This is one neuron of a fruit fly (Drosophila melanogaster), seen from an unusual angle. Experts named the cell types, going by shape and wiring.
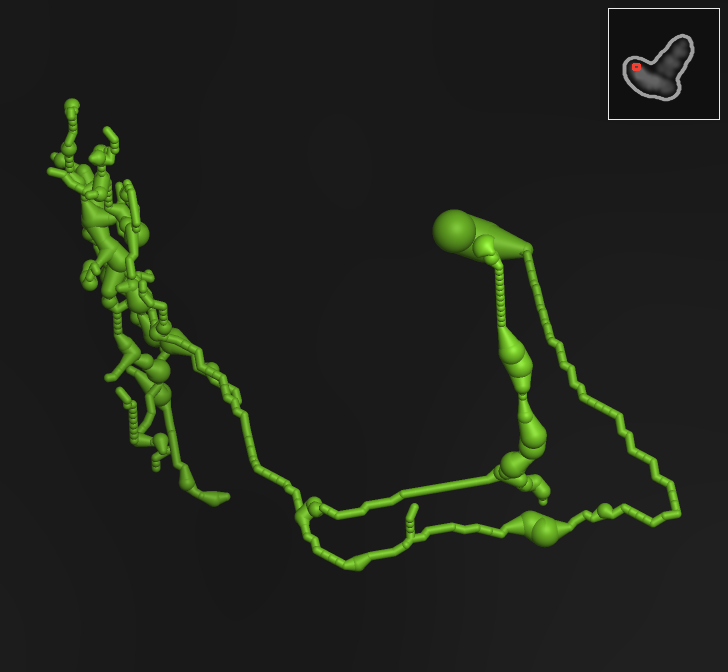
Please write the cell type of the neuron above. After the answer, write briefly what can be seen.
The cell type is T4d. Its broad class is optic-lobe intrinsic neuron. In this view it is wider than it is tall.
